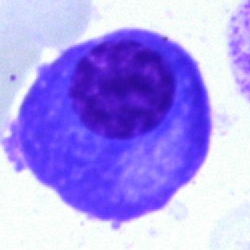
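Plasma cell, bone marrow smear. The outline is roughly round with a slightly uneven edge. Dark purple chromatin is coarsely clumped, with lighter patches between the clumps. The lower half of the cytoplasm is paler and mottled, and no distinct granules are seen.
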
